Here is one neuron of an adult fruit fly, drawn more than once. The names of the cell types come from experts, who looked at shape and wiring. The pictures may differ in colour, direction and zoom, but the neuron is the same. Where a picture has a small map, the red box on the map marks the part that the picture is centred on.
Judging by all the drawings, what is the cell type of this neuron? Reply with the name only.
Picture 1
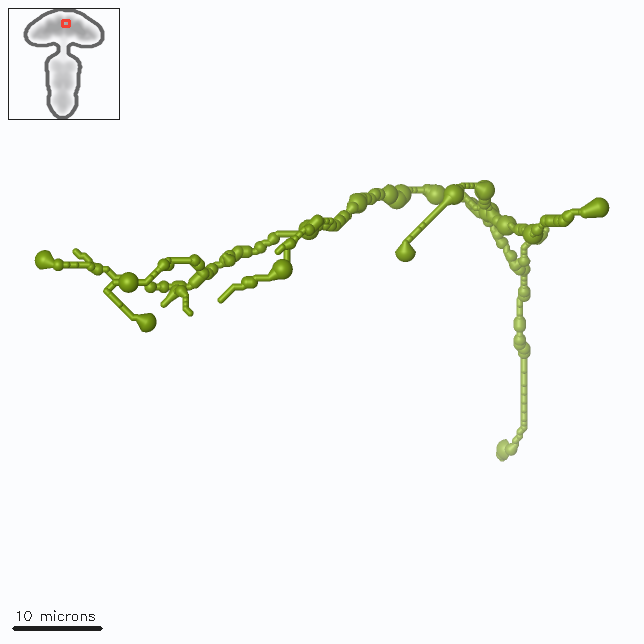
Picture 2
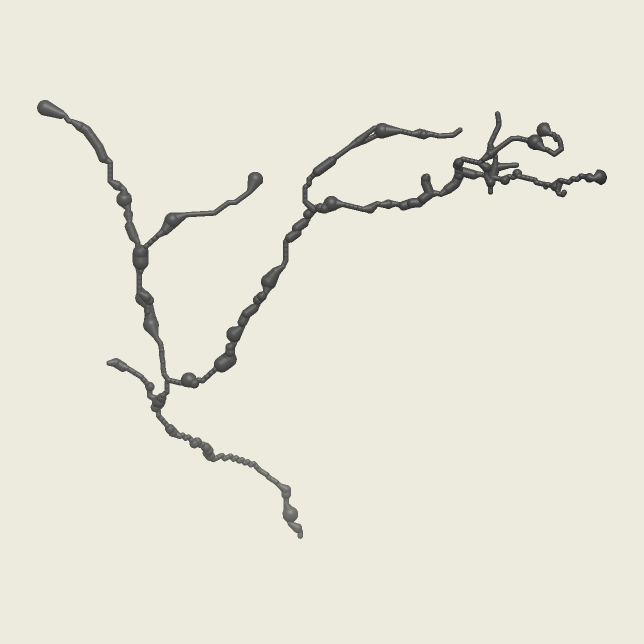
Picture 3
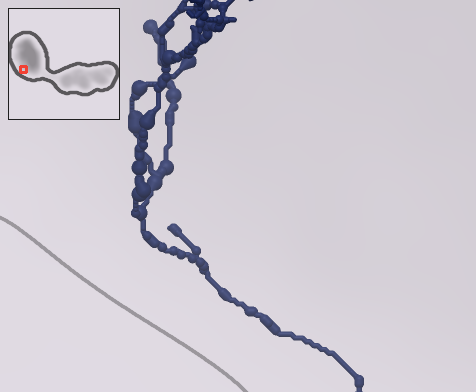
TPMN1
